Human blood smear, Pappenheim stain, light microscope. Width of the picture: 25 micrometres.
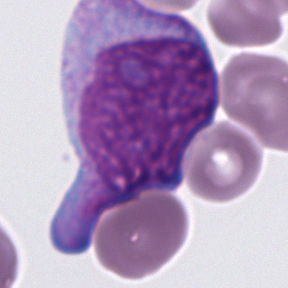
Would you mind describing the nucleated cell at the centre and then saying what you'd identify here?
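The outline is irregular, with a broad tail-like extension at lower left. One pale round nucleolus lies in the upper part of the nucleus. The pale blue cytoplasm sits mostly left of and above the nucleus, deeper blue along the extension's rim. It is an atypical promyelocyte.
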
